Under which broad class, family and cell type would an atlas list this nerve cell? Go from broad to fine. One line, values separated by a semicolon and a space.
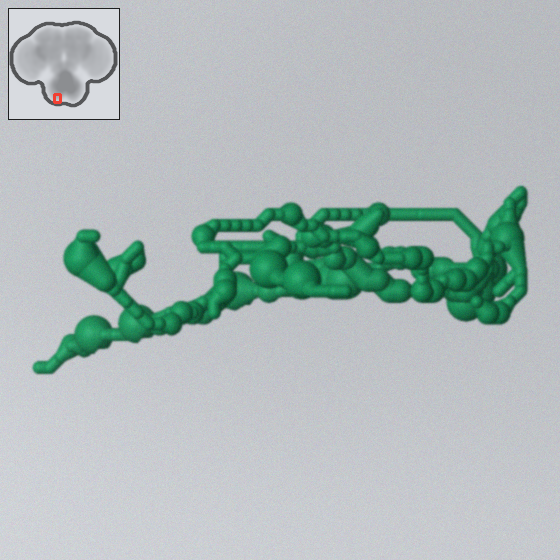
sensory neuron entering the nerve cord; class mechanosensory tactile; SNta38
